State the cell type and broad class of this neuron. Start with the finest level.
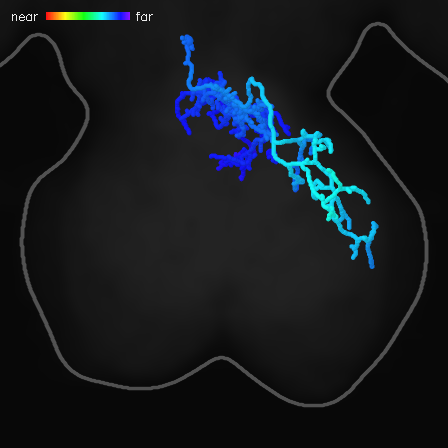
INXXX307; nerve-cord intrinsic neuron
